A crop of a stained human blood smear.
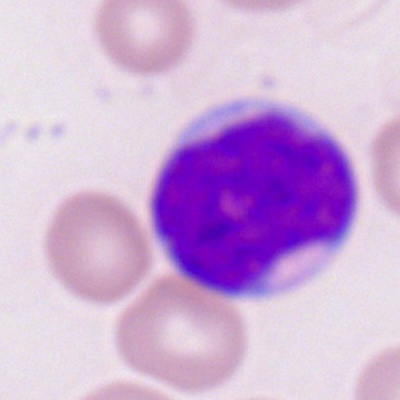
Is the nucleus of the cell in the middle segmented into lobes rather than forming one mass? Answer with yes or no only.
No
